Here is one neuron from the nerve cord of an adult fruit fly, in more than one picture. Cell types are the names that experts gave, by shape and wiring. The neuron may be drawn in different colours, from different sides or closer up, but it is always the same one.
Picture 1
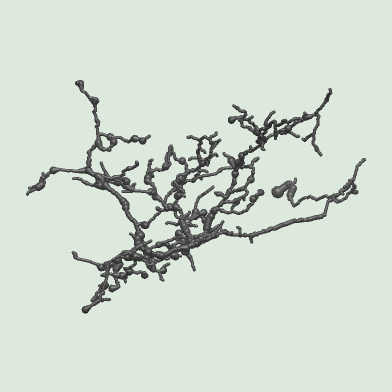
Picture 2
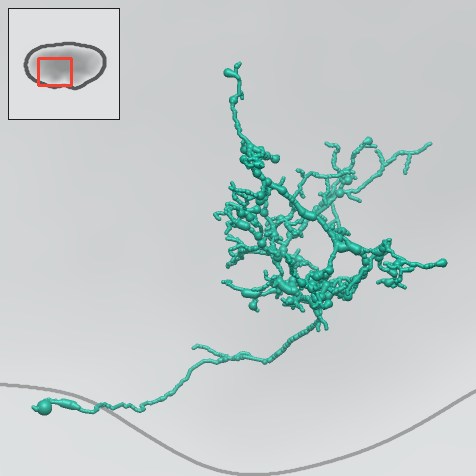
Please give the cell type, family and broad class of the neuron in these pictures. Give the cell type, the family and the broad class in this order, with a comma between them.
IN13B052, hemilineage 13B, nerve-cord intrinsic neuron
